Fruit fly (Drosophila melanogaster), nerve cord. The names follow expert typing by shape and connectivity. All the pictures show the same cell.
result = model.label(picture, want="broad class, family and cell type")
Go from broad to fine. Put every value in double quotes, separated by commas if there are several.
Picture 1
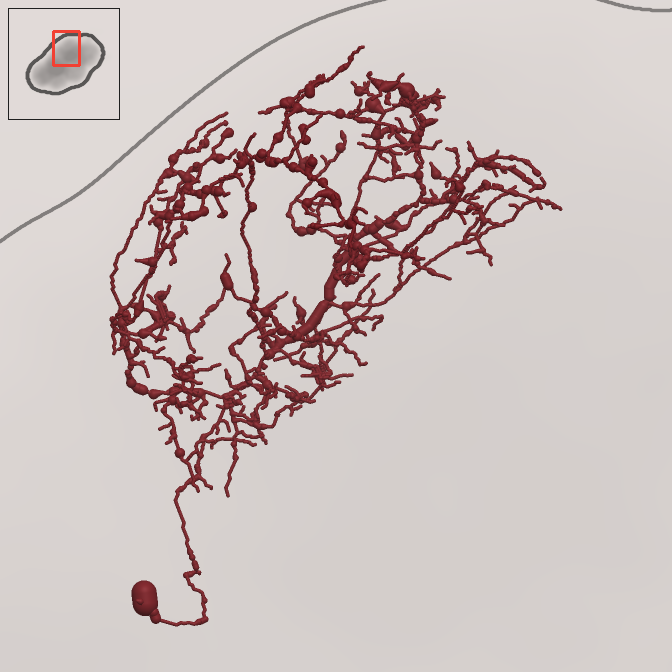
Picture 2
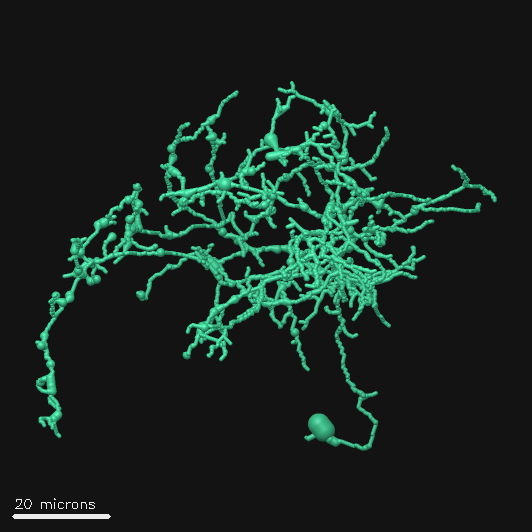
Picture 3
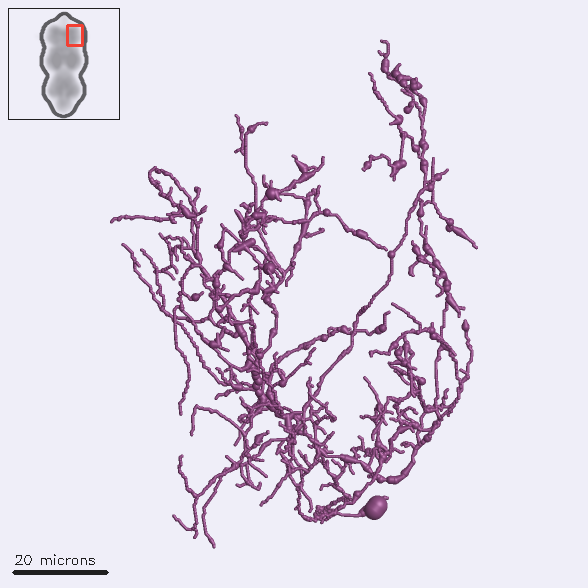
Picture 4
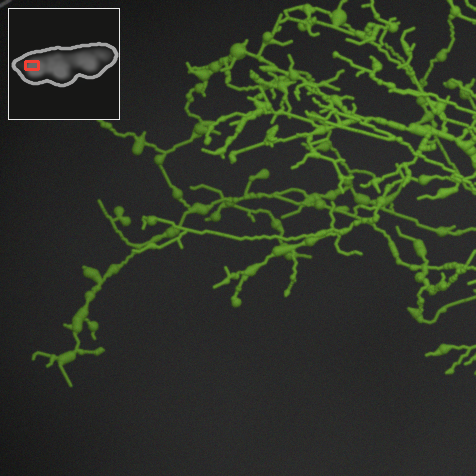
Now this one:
"nerve-cord intrinsic neuron", "hemilineage 04B", "IN04B081"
